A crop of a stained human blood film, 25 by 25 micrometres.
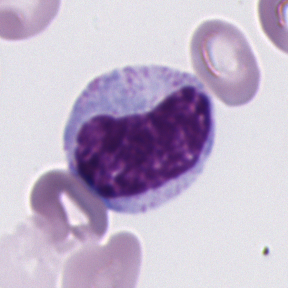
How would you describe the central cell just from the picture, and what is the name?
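Outline round and smooth, no surface projections. Nucleus bean-shaped, with a shallow indentation along its upper edge. Nucleus lies across the lower part of the cell; widest band of cytoplasm above it. Fine reddish-purple granules scattered in the cytoplasm, most plentiful in its upper part. Cell: metamyelocyte.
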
